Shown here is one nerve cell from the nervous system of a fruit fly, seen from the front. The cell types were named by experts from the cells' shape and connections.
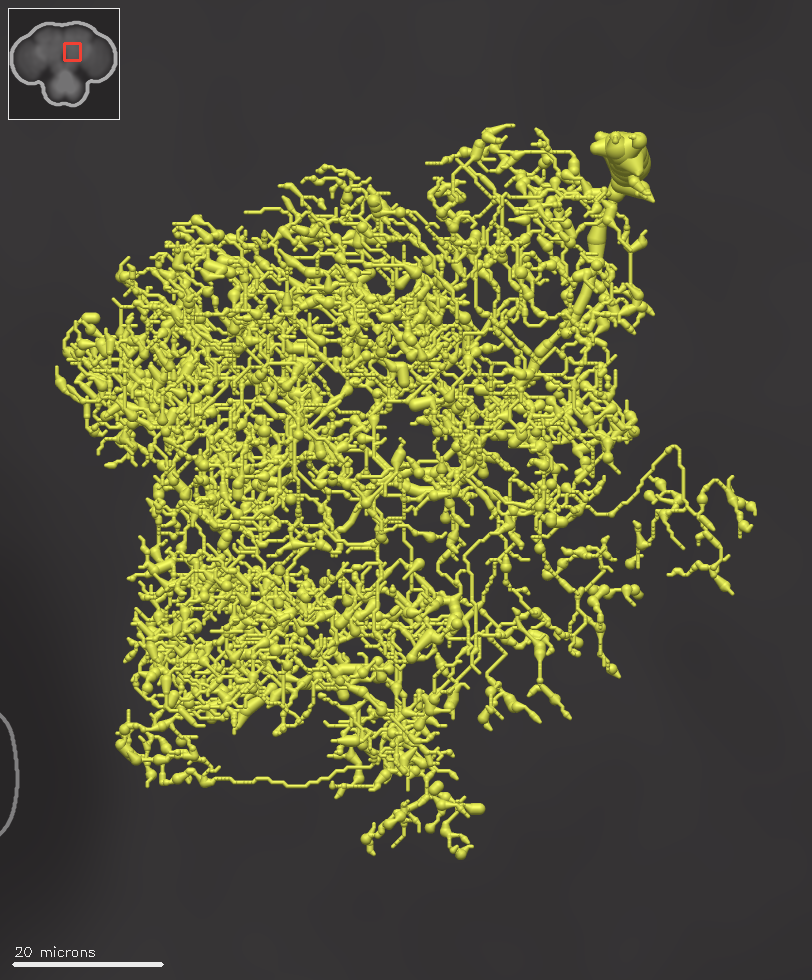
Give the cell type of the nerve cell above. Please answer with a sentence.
The cell type is lLN2T_c.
